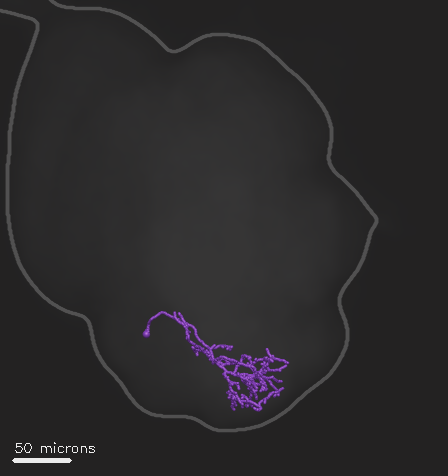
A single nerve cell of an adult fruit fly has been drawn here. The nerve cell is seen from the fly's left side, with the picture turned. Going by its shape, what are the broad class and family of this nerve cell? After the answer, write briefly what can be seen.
Its broad class is central-brain intrinsic neuron. Its family is hemilineage DM4_dorsal. From left to right in the picture it spans about 130 microns. In this view it is wider than it is tall.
